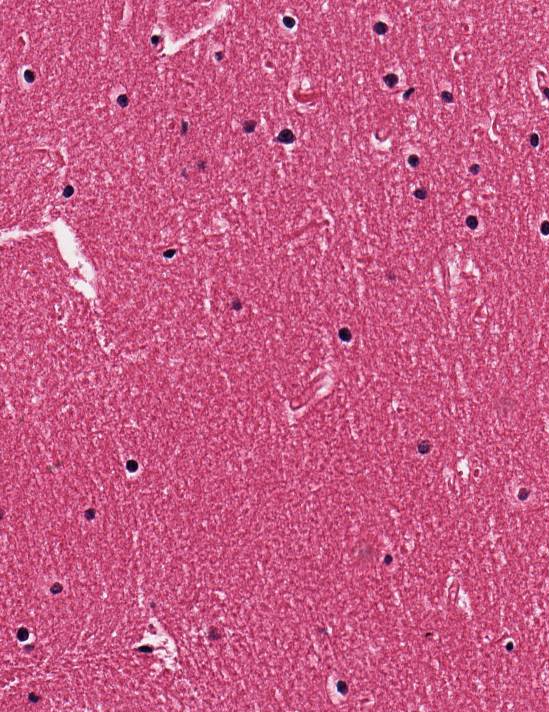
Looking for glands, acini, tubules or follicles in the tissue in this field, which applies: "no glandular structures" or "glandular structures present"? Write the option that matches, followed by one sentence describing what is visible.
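No glandular structures. The whole field is a uniform, finely fibrillary pink matrix without glands, epithelium or other organized units.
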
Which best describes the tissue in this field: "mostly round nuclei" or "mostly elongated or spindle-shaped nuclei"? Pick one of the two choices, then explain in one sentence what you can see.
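Mostly round nuclei. Small, round, dark purple nuclei lie singly and sparsely scattered across the whole field.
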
